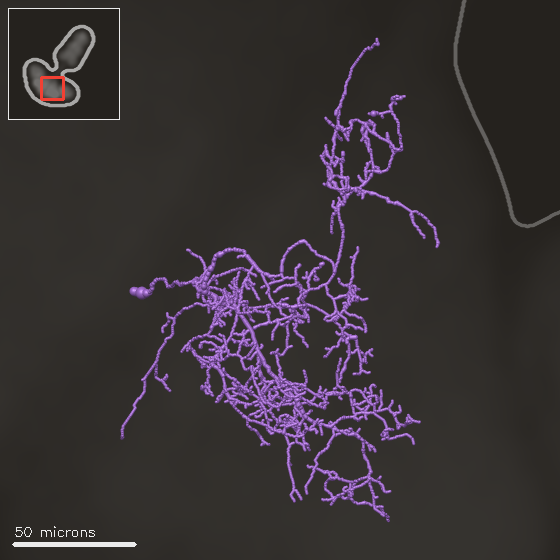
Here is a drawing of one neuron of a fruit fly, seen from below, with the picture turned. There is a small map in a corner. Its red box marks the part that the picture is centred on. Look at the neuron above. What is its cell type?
VES046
